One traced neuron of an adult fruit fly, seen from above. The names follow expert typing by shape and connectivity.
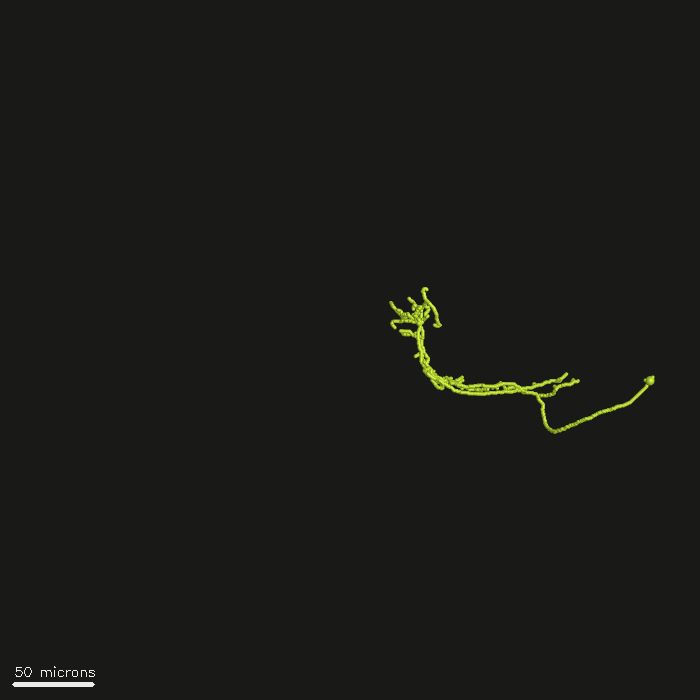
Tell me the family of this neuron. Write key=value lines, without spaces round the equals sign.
family=hemilineage SLPpl1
